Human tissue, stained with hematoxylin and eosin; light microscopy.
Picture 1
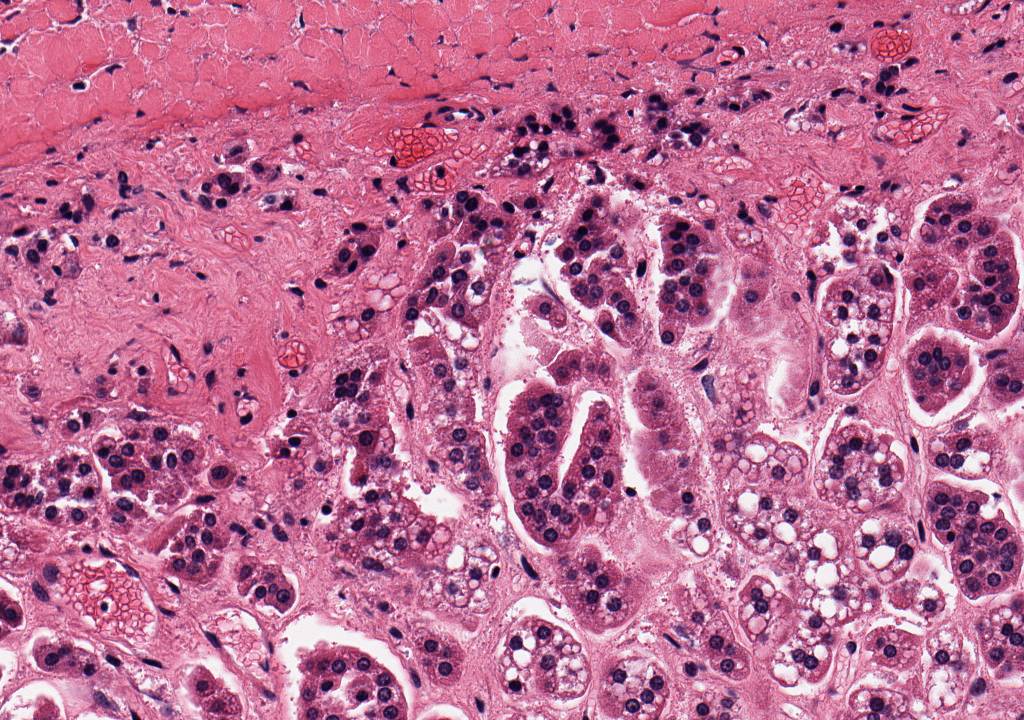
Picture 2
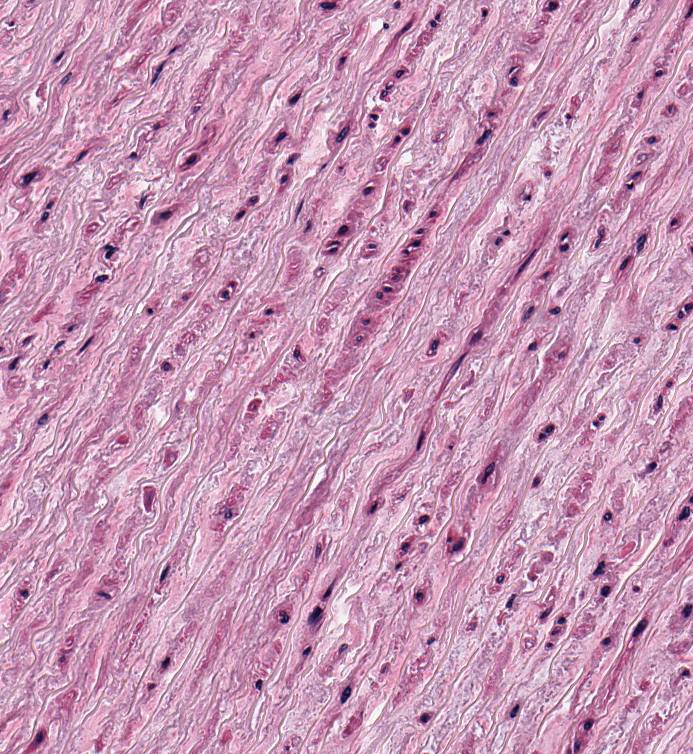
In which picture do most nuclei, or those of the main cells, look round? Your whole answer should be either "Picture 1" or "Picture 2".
Picture 1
